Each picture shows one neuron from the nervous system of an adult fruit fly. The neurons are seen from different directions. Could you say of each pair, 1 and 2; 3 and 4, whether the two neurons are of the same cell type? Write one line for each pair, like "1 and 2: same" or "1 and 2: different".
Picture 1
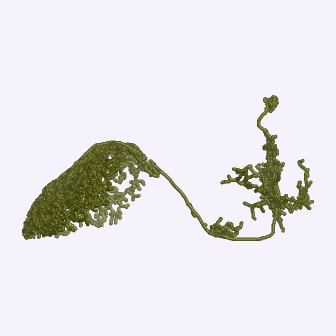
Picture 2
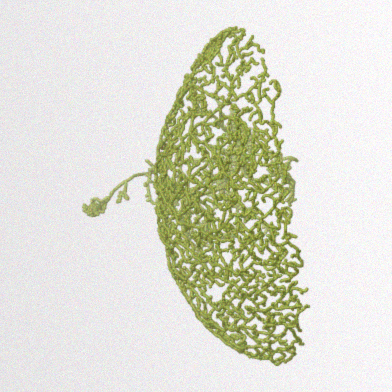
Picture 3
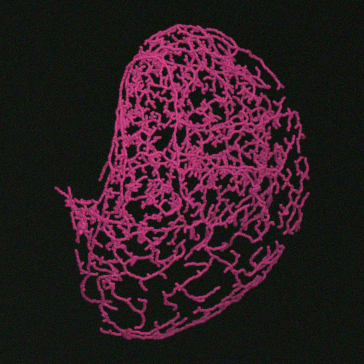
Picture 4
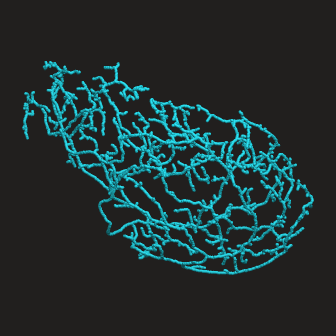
1 and 2: same
3 and 4: different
